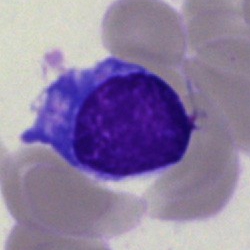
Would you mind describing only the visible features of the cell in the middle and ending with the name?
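The nucleus lies off-centre, displaced toward the right of the cell. Its chromatin stains dark purple and appears fairly condensed. The cytoplasm shows no distinct granules. On the left side, the cell outline is irregular and ragged. The cell is a lymphocyte.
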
